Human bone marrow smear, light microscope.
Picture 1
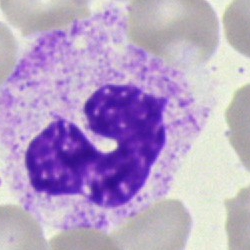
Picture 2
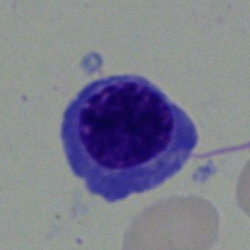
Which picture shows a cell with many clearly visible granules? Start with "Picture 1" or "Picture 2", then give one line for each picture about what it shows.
Picture 1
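Picture 1: Fine purple granules are scattered throughout the cytoplasm.
Picture 2: The cytoplasm shows no visible granules.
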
